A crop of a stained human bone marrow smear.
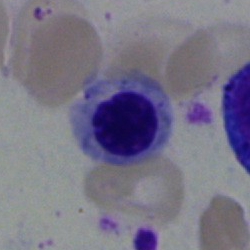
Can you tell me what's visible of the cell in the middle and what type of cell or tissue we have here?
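The nucleus has dense, dark purple chromatin and no visible nucleolus. Its cytoplasm is pale blue and free of granules. This is an erythroblast.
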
